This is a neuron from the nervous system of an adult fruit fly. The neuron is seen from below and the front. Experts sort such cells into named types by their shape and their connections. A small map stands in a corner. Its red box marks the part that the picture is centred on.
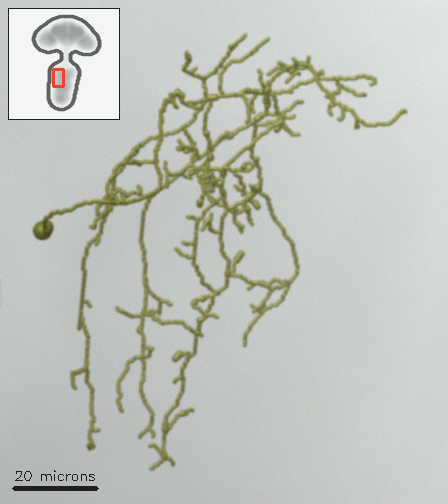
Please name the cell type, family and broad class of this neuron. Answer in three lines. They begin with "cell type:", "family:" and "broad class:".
cell type: IN03B075
family: hemilineage 03B
broad class: nerve-cord intrinsic neuron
